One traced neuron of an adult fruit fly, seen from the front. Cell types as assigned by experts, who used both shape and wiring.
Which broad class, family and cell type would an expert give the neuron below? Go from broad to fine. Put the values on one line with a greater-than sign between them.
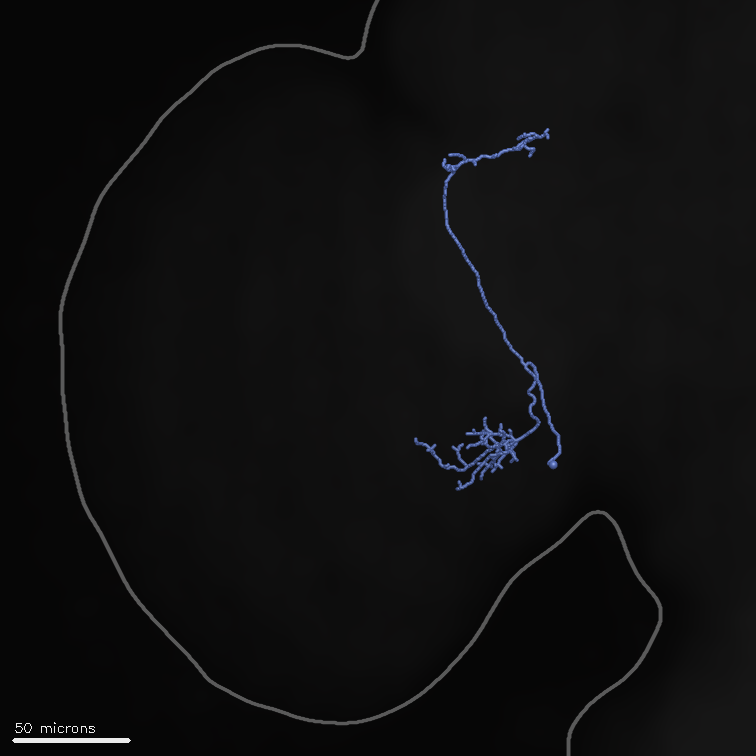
visual projection neuron > hemilineage VPNv2 > LC16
